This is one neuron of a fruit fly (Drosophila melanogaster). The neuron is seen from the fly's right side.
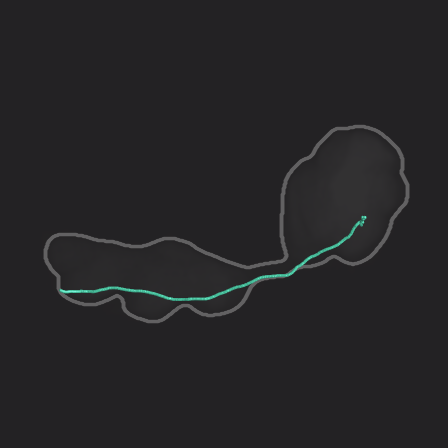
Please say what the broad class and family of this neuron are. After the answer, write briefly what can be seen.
Its broad class is sensory neuron ascending to the brain. The name of its family is class gustatory. No cell body is drawn. It has a dozen or fewer branch ends.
